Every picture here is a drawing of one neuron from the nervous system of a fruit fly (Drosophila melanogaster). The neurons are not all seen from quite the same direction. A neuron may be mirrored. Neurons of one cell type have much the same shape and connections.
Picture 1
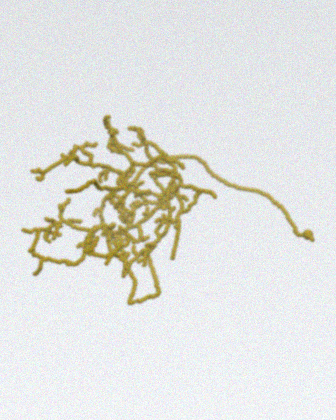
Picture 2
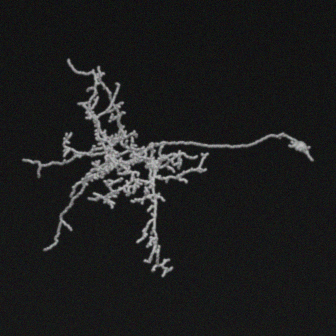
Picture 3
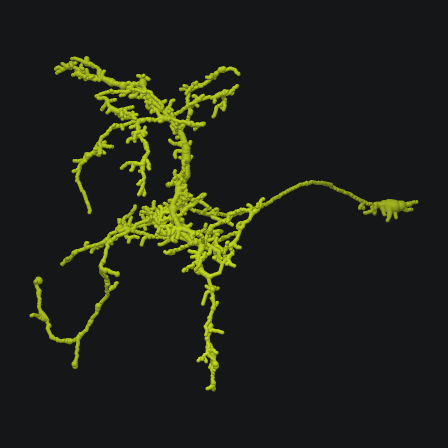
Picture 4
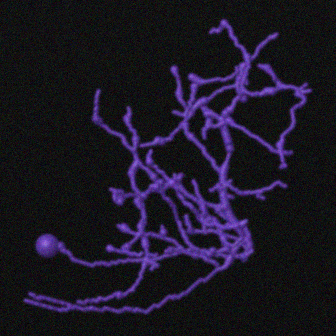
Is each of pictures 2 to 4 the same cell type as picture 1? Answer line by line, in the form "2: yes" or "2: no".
2: no
3: no
4: yes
